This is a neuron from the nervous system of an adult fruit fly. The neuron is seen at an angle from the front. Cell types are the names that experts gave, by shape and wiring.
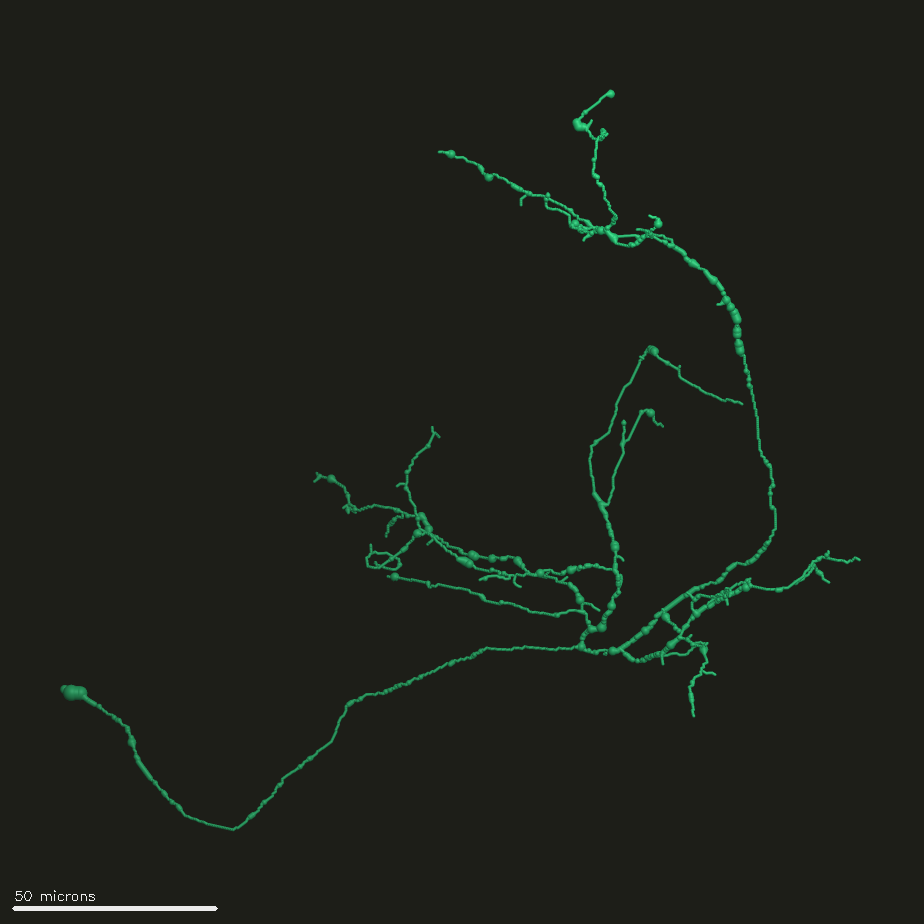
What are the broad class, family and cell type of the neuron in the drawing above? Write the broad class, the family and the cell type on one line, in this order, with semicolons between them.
central-brain intrinsic neuron; hemilineage MX7; AMMC016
